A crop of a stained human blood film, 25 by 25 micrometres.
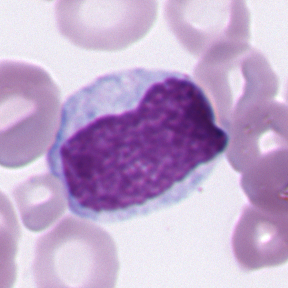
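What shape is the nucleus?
Elongated, about 15 by 9 micrometres, lying lengthwise across the cell from left to right with a shallow notch in its upper edge; its right end reaches the edge of the cell.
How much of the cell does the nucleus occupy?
About 70% of the area of a cell measuring about 16 by 13 micrometres.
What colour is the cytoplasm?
Pale blue.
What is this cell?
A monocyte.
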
